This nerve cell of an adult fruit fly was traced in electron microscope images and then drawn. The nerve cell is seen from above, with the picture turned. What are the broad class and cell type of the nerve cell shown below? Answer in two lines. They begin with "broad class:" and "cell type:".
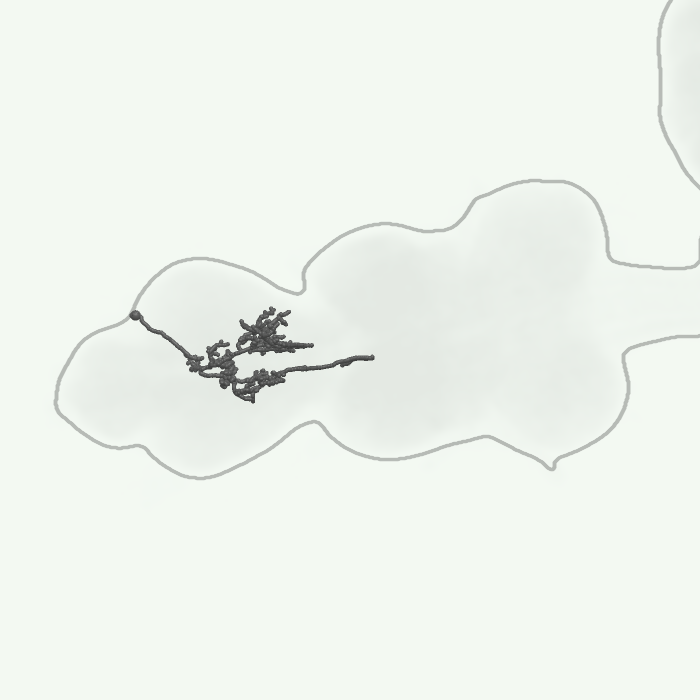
broad class: nerve-cord intrinsic neuron
cell type: INXXX276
